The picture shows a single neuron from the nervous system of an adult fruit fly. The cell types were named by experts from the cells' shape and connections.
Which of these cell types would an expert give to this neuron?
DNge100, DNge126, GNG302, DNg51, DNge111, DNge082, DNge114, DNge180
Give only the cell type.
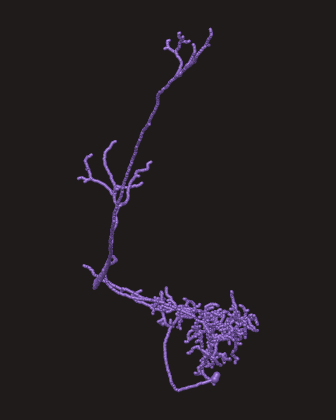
DNg51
